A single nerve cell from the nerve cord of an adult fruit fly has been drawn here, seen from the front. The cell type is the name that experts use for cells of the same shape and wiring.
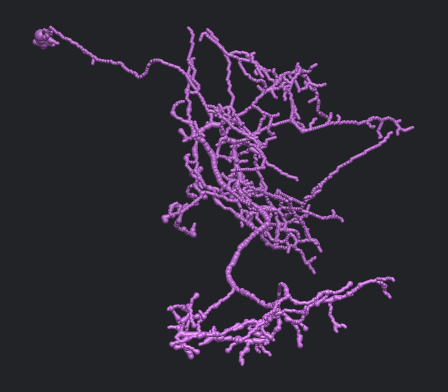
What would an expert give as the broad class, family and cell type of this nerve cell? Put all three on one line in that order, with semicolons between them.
nerve-cord intrinsic neuron; hemilineage 05B; IN05B038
